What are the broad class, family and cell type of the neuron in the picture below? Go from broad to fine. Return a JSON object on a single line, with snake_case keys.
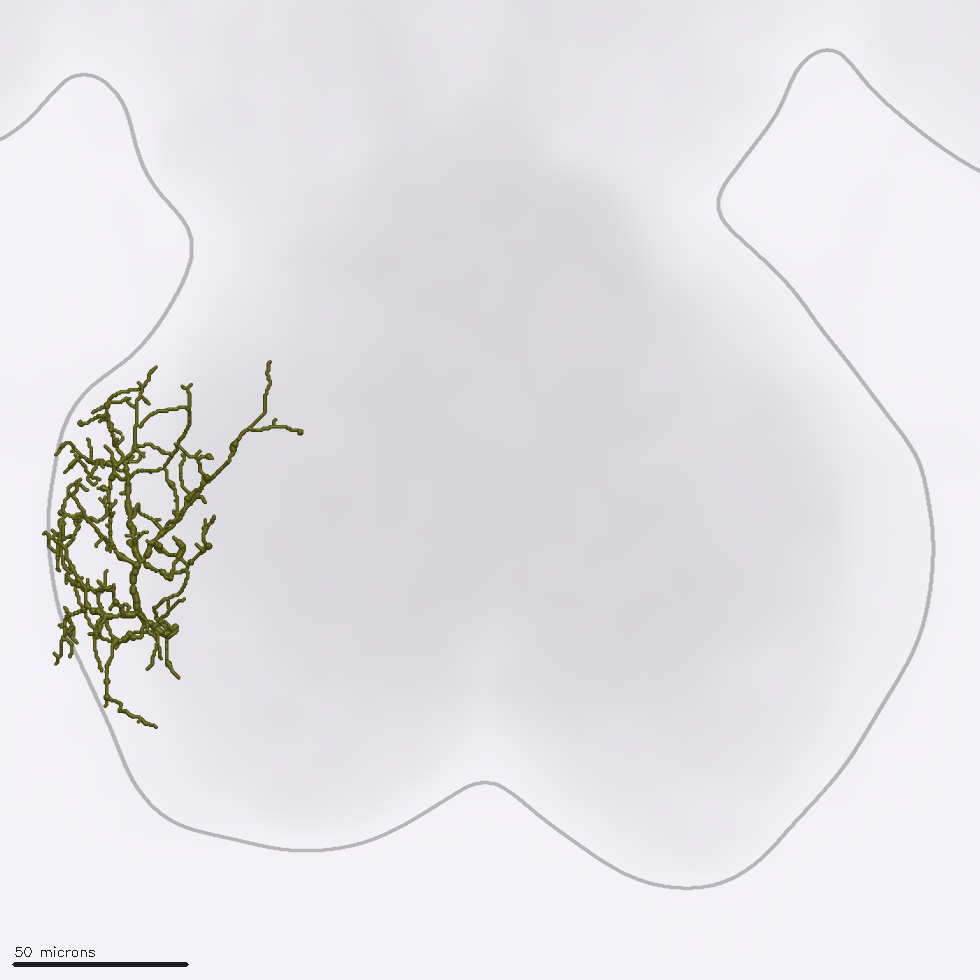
{"broad_class": "nerve-cord intrinsic neuron", "family": "hemilineage 20A.22A", "cell_type": "IN20A.22A018"}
